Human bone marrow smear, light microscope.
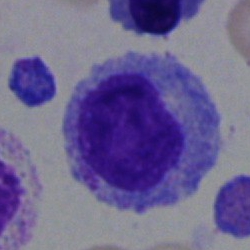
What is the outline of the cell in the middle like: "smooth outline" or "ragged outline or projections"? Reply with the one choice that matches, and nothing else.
Ragged outline or projections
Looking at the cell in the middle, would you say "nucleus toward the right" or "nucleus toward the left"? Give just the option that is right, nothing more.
Nucleus toward the left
